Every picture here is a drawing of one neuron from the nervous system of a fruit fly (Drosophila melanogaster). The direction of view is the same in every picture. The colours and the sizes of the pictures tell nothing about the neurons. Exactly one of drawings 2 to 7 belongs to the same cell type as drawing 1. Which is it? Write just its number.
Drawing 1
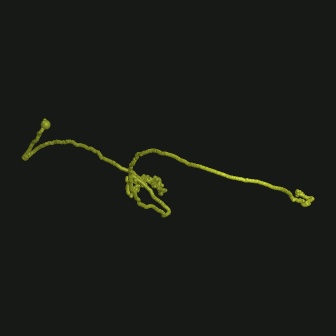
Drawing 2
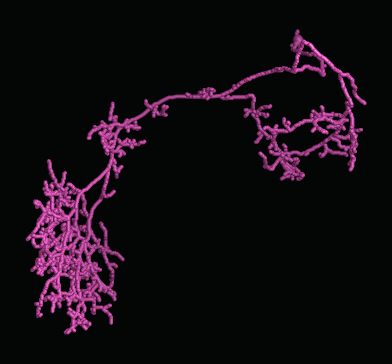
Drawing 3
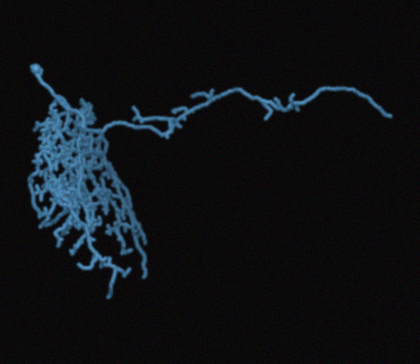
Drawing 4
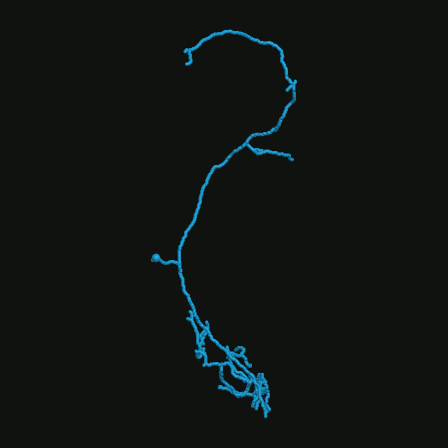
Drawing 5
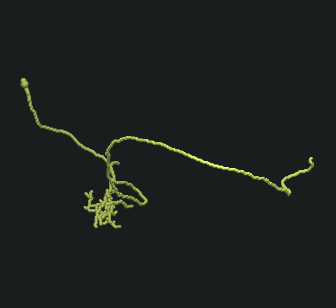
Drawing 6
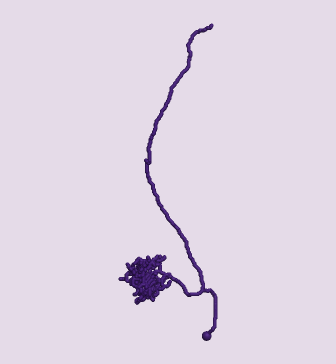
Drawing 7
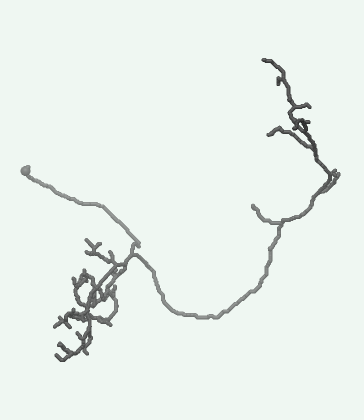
5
